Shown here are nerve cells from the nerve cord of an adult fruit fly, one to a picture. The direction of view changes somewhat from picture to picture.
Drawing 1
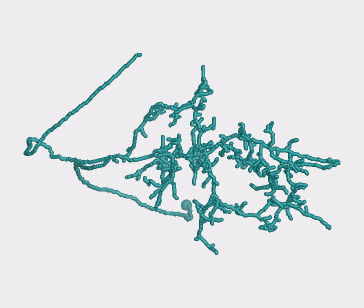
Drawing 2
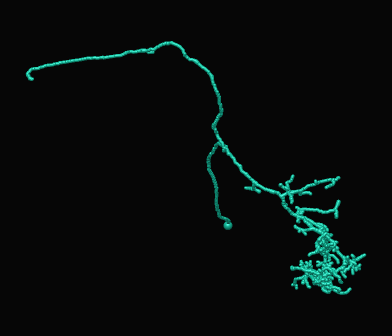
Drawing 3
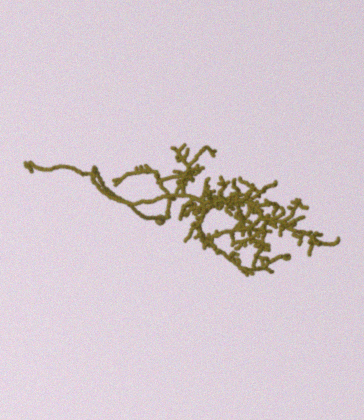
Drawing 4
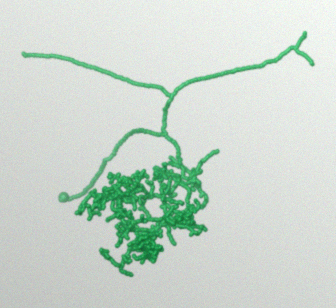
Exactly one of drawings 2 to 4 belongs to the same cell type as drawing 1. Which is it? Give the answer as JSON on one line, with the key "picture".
{"picture": 3}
